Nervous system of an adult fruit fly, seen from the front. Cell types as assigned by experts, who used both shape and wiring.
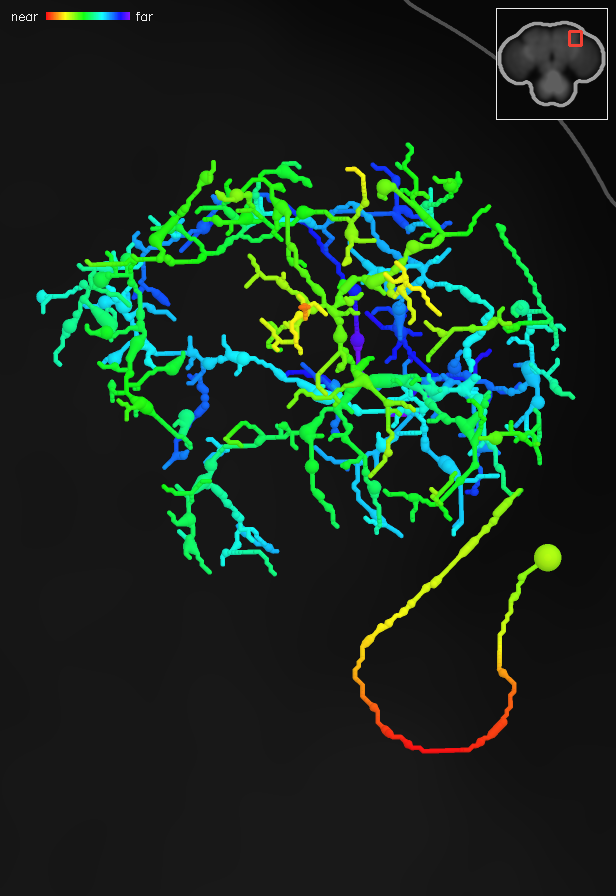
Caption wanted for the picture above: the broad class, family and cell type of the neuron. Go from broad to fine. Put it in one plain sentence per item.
A central-brain intrinsic neuron of hemilineage LHl4_dorsal, type CB1927.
